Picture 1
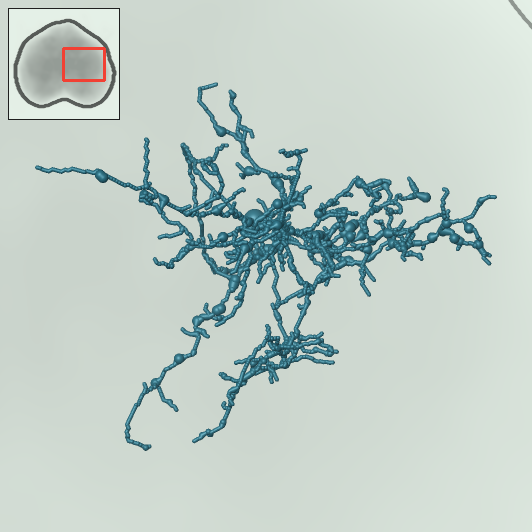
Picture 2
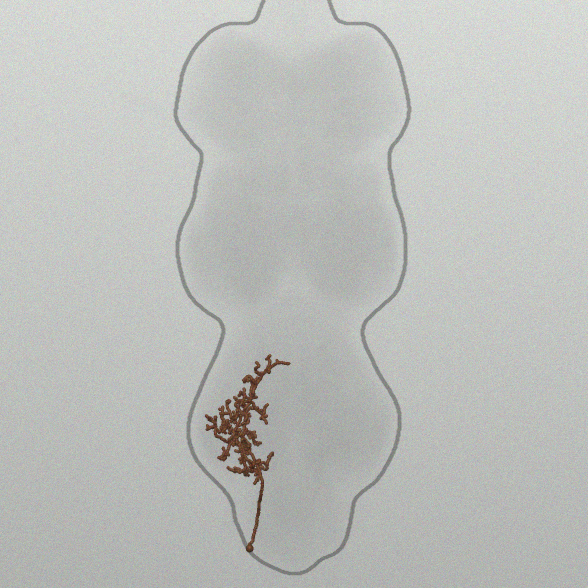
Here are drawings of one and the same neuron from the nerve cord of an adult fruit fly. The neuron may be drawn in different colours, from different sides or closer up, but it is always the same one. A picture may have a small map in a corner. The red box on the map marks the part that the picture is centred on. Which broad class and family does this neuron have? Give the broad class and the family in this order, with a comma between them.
nerve-cord intrinsic neuron, hemilineage 20A.22A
